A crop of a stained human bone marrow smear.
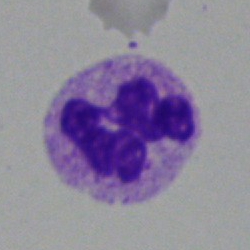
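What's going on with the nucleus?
It's split into several separate lobes joined to one another, and the chromatin is dense and deep purple.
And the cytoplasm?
Plenty of it, pale lilac around the nucleus, holding fine, small purplish granules.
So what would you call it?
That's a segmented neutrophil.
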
